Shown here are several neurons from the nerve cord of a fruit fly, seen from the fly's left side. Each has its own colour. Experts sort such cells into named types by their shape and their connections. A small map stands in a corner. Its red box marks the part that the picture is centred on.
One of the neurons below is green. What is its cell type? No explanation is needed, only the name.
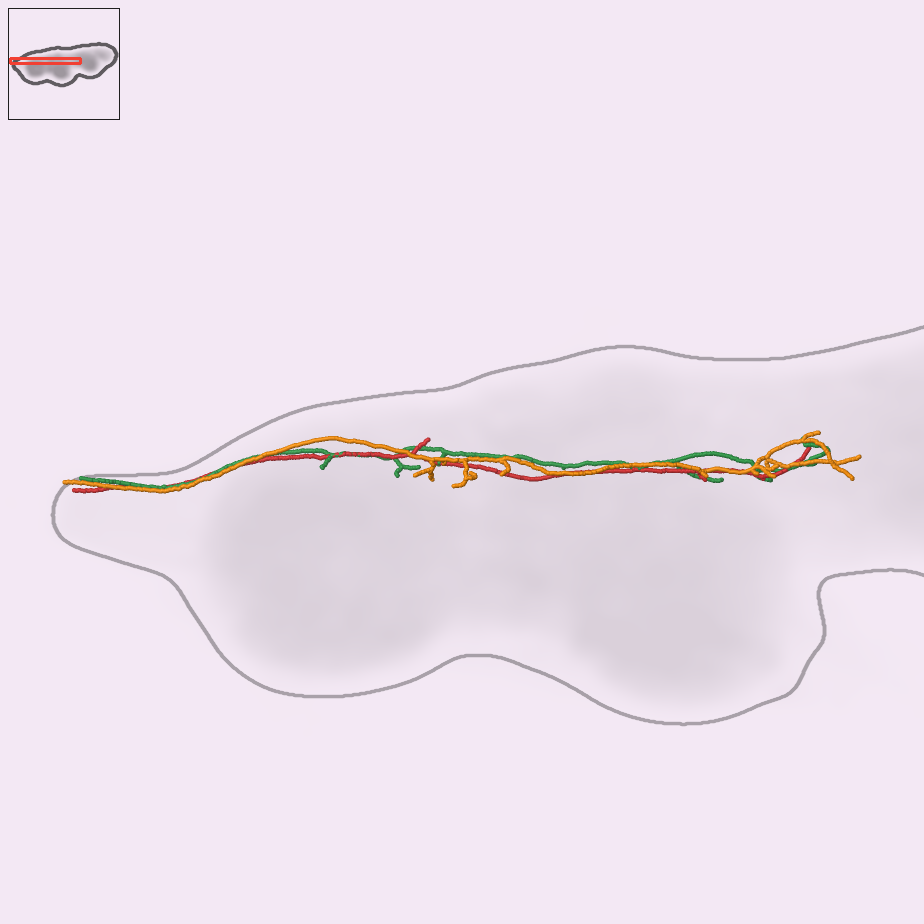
DNpe012_a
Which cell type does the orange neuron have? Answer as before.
DNpe014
